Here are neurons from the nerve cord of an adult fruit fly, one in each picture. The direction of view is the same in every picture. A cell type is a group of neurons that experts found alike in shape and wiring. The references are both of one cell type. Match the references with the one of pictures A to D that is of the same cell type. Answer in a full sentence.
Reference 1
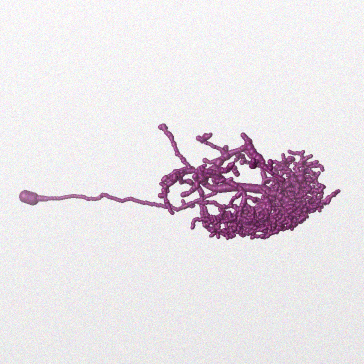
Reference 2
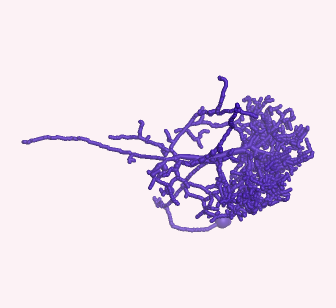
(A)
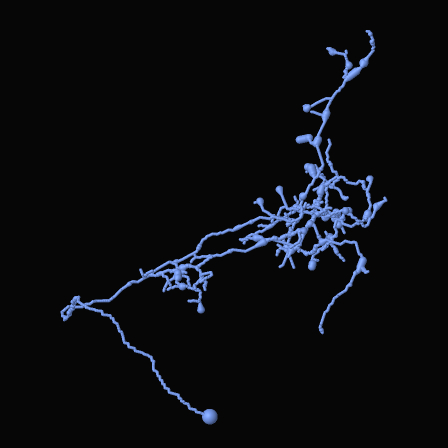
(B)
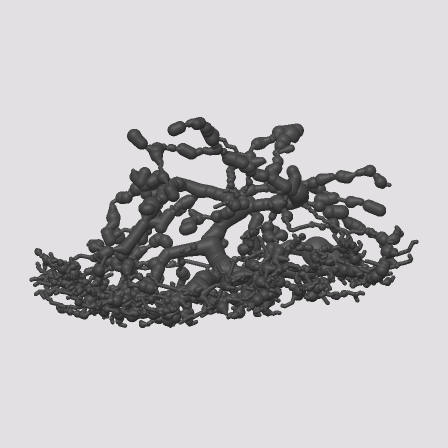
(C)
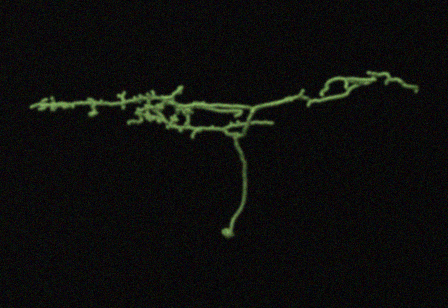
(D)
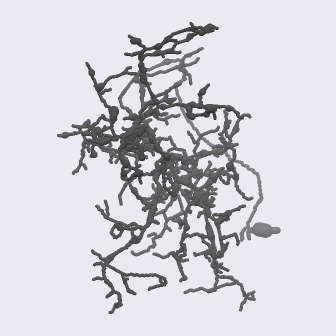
The neuron in picture B is of the same cell type.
